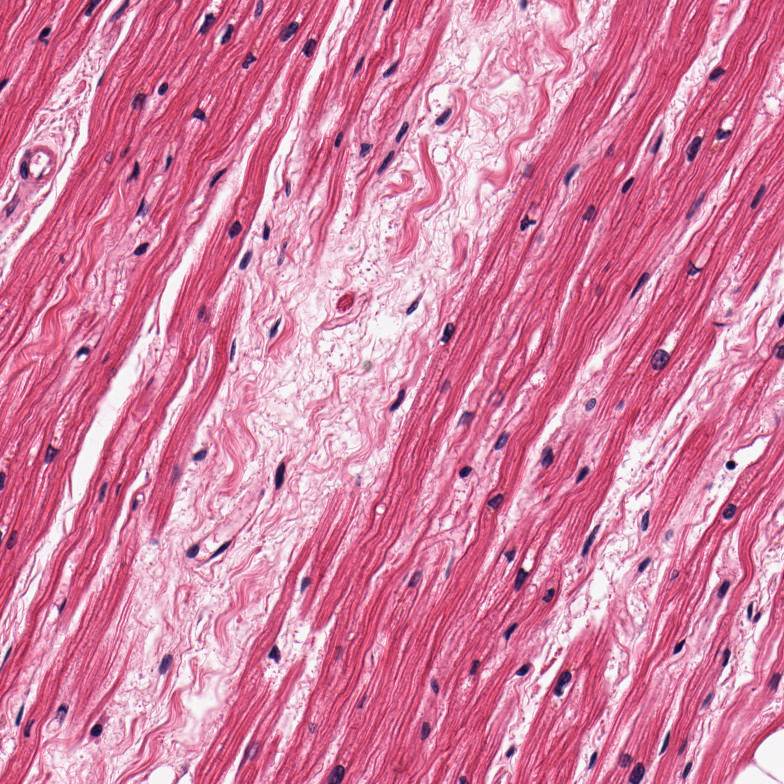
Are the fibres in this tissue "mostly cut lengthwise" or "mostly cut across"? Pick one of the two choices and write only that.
Mostly cut lengthwise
